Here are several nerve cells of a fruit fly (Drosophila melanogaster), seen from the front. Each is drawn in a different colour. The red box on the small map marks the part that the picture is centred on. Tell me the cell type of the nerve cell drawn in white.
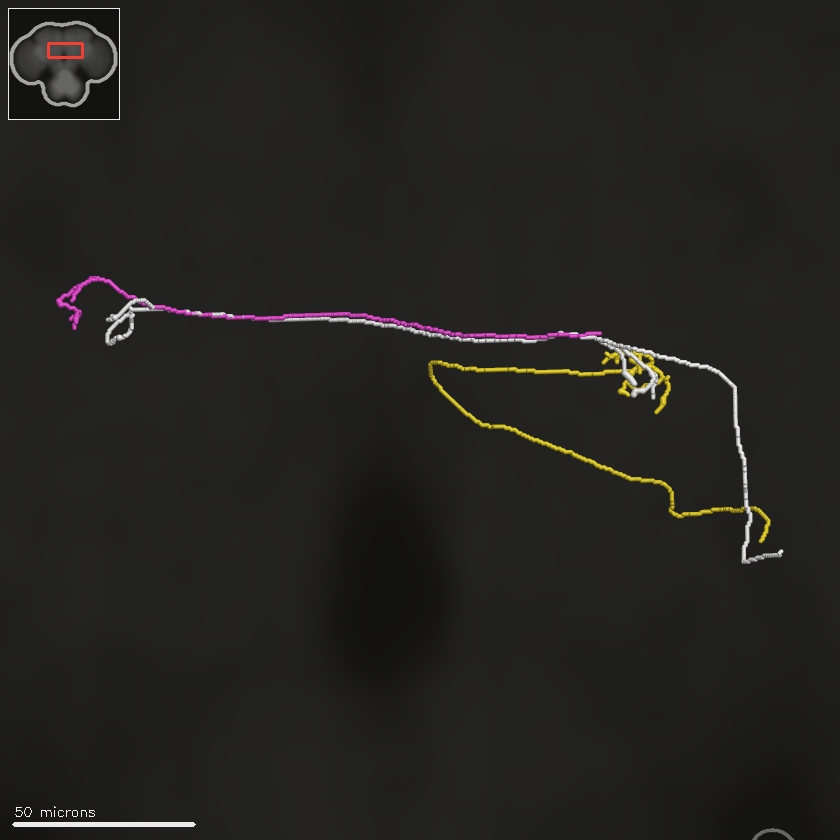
ORN_DL4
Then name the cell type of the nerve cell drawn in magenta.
ORN_DL3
